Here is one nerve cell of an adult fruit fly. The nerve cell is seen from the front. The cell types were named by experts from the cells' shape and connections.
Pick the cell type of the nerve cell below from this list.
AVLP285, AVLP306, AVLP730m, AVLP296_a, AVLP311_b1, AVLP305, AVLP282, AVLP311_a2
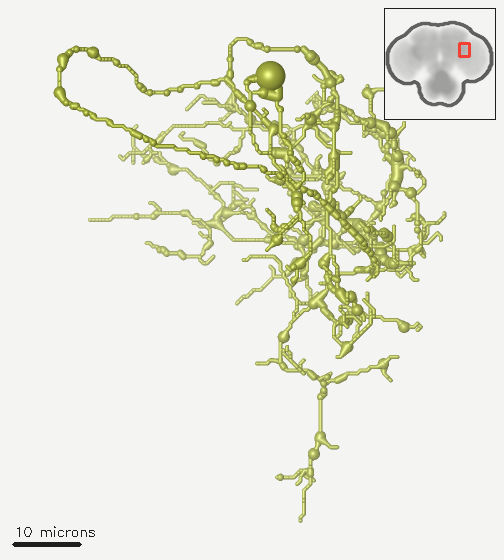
AVLP311_a2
